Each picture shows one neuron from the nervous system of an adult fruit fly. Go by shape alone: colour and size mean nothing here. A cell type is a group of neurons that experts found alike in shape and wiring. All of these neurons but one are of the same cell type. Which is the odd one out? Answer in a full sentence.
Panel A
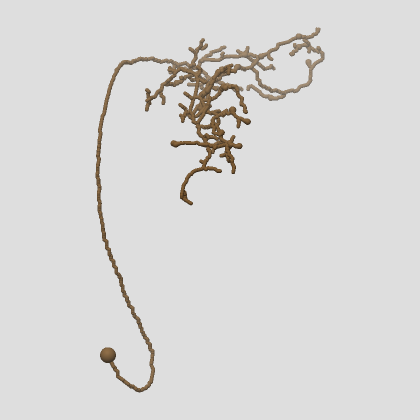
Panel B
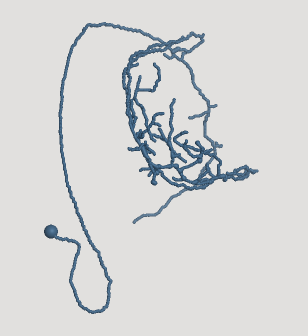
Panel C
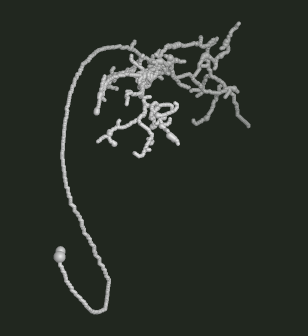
Panel B is the odd one out.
